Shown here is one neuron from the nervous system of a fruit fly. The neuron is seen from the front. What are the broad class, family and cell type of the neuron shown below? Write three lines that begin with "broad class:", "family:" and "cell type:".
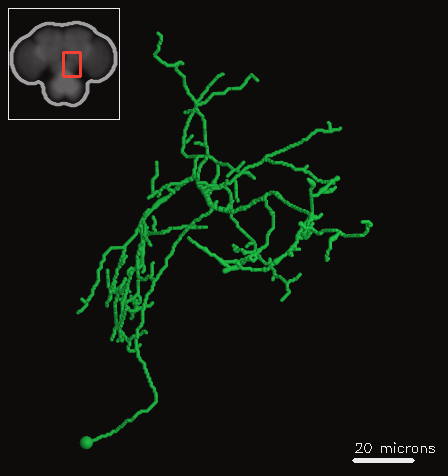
broad class: central-brain intrinsic neuron
family: hemilineage LB3
cell type: CB1918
